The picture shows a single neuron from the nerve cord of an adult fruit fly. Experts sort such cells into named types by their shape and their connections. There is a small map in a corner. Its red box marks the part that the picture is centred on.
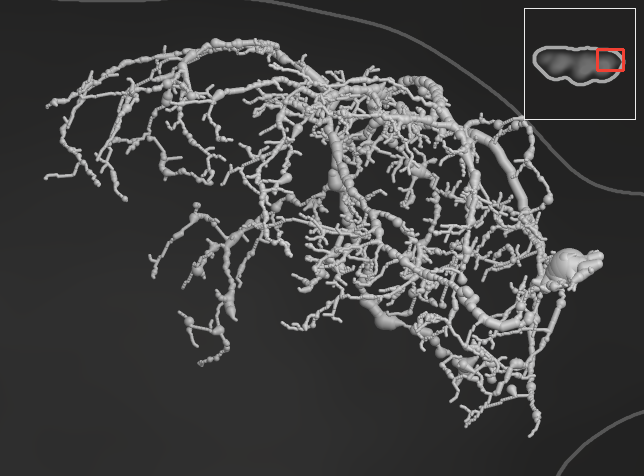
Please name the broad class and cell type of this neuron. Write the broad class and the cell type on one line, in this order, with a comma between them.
motor neuron of the nerve cord, Sternal adductor MN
